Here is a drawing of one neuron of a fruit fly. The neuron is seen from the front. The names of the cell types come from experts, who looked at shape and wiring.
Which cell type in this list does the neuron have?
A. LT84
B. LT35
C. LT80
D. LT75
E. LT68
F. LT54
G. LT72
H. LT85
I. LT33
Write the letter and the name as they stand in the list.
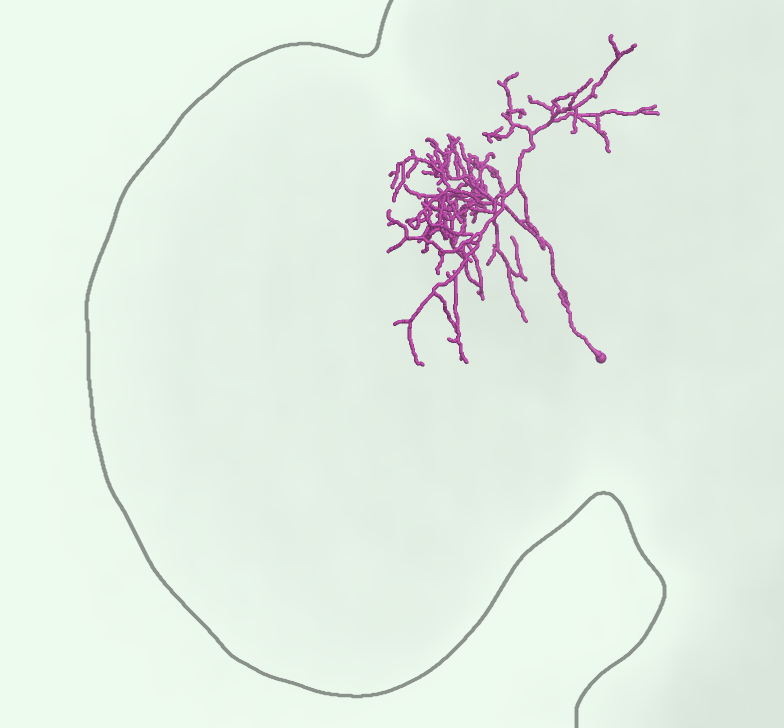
E. LT68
